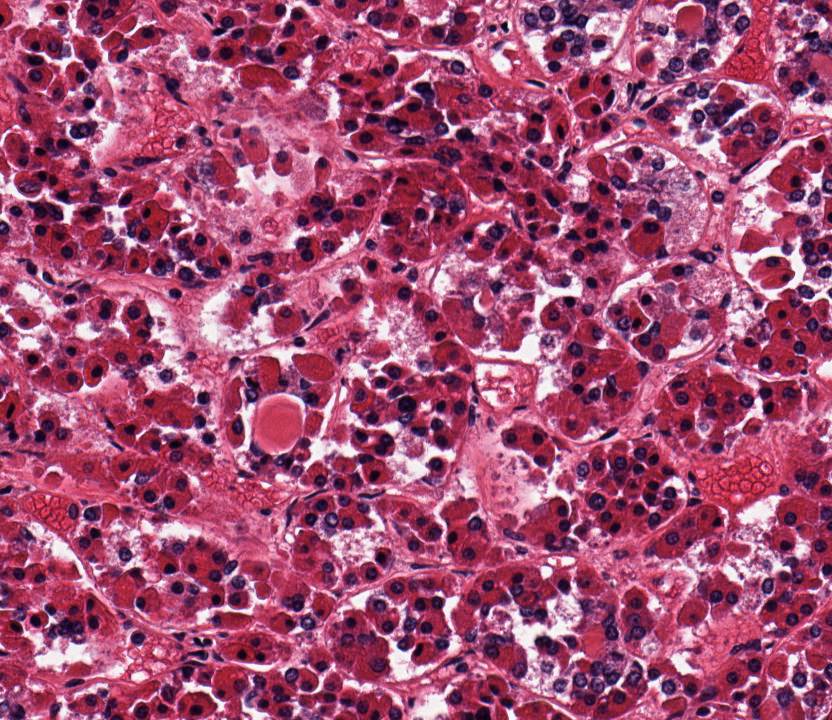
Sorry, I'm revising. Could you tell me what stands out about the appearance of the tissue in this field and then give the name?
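Many nests contain pale, finely granular greyish-pink zones with scattered nuclei among the red cells. Just below and left of the centre, one nest holds a single round, smooth, homogeneous pink globule. Capillaries filled with red blood cells run in the septa, as at the right edge. No fat cells are present. The tissue is pituitary.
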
